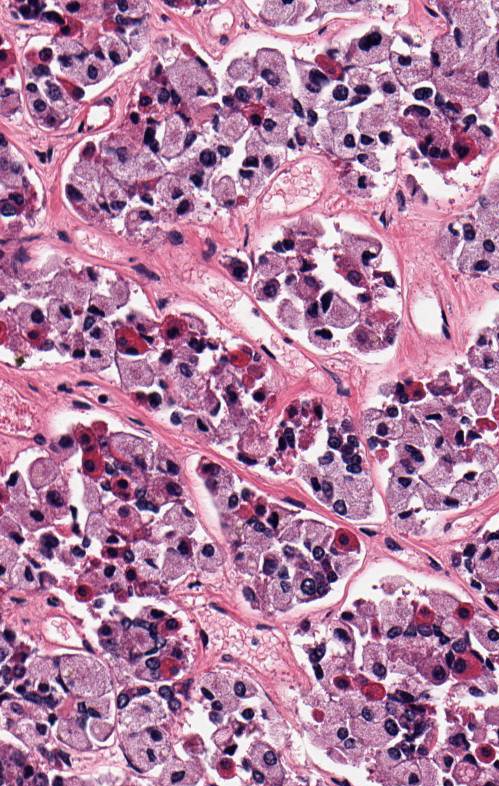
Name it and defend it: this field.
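That's pars distalis of the pituitary. The cells sit in rounded nests and cords, with thin pink fibrous septa crossing the whole field, several running obliquely from upper left to lower right. Most cells have pale grey-purple, finely granular cytoplasm, while a minority have bright red eosinophilic cytoplasm and are scattered singly or in small clusters through the nests.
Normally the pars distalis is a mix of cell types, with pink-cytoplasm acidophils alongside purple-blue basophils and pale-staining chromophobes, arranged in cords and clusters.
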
